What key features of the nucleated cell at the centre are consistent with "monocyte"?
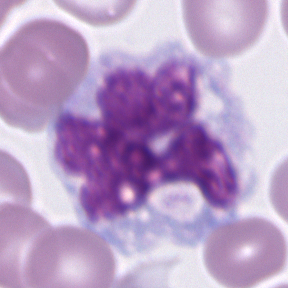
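This monocyte has a rim of pale greyish-blue cytoplasm surrounding its nucleus, with no coarse orange-red granules in it. Just below the nucleus, in the lower part of the cell, there's a pale oval clear area. The outline is roughly round, though the edge looks faintly irregular and frayed.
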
